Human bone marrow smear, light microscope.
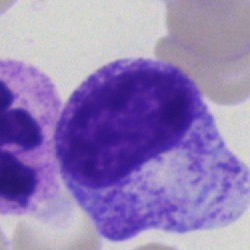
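Myelocyte from a stained human bone marrow smear: irregular outline with a broad rounded bulge extending to the right; nucleus toward the upper left, with most cytoplasm below and to the right; many fine purple granules scattered through the cytoplasm; no vacuoles.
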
